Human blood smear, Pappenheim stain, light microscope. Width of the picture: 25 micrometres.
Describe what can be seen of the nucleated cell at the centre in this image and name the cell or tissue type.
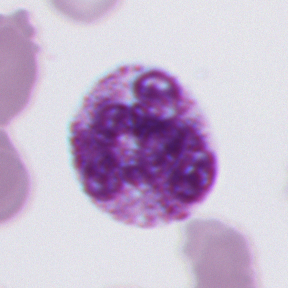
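First, the outline: roughly round, and I find no surface projections. It comes to about 14 by 12 micrometres. Inside, the chromatin is dark purple and densely clumped, and I can make out no nucleoli. Nor are there any vacuoles in the cytoplasm. It is a segmented neutrophil.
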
